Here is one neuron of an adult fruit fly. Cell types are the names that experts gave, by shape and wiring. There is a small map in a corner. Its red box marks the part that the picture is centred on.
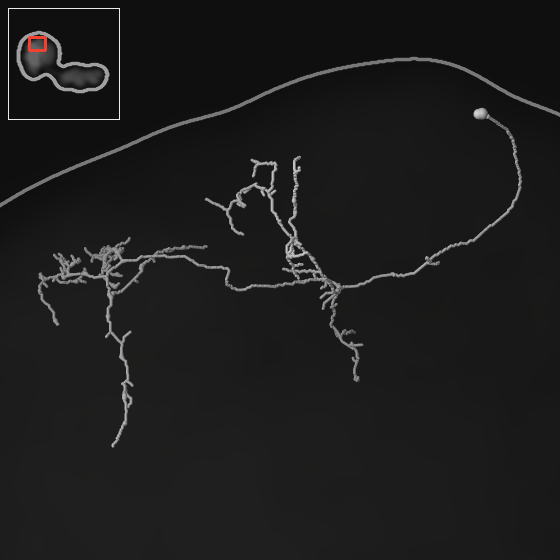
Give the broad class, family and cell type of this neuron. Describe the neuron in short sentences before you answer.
Its cell body lies at the upper right of the picture. Dozens of branch ends can be seen. Its broad class is central-brain intrinsic neuron. The family is hemilineage SLPad1_posterior. Its cell type is SMP208.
